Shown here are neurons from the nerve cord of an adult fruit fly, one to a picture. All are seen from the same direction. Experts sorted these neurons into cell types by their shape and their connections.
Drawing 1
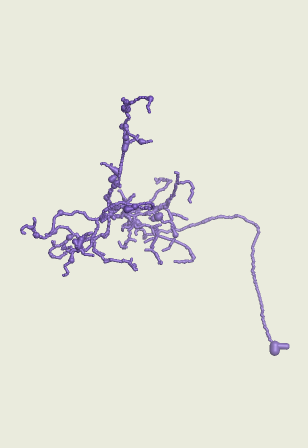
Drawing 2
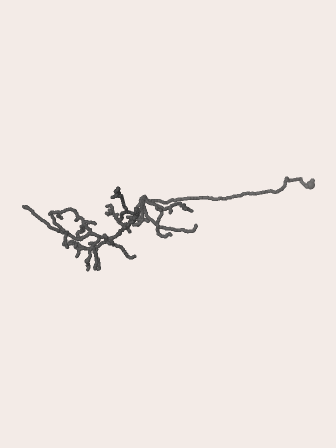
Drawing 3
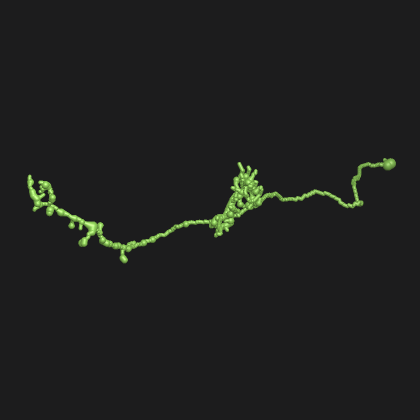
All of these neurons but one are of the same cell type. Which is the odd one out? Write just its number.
3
